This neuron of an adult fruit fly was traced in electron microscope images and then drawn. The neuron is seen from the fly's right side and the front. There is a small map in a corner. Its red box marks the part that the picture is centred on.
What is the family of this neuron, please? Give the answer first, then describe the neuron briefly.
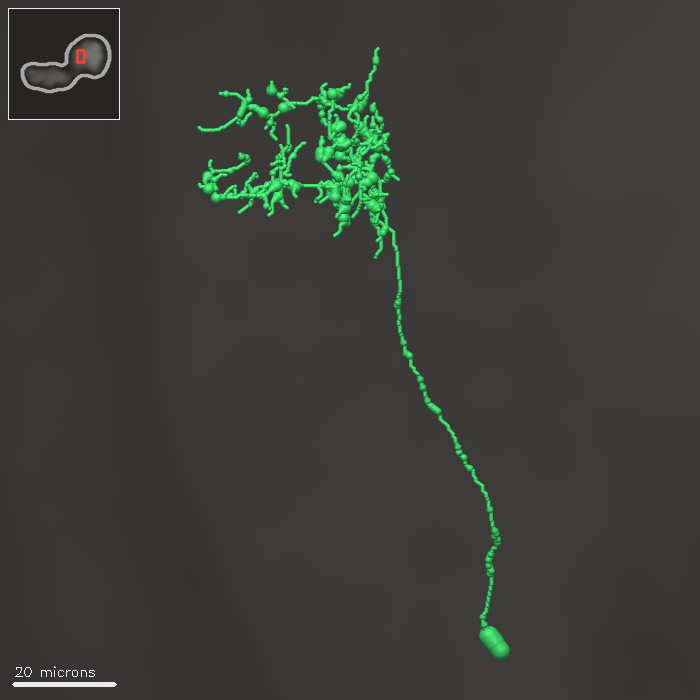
The family is Li. Its broad class is optic-lobe intrinsic neuron. Its cell body lies at the lower right of the picture. By the scale bar it is about 120 microns tall in this view. The picture shows dozens of branch ends.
